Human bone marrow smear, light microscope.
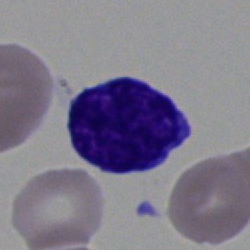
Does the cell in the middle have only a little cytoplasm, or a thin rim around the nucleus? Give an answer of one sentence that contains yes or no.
Yes, the cytoplasm forms only a narrow rim around its nucleus.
